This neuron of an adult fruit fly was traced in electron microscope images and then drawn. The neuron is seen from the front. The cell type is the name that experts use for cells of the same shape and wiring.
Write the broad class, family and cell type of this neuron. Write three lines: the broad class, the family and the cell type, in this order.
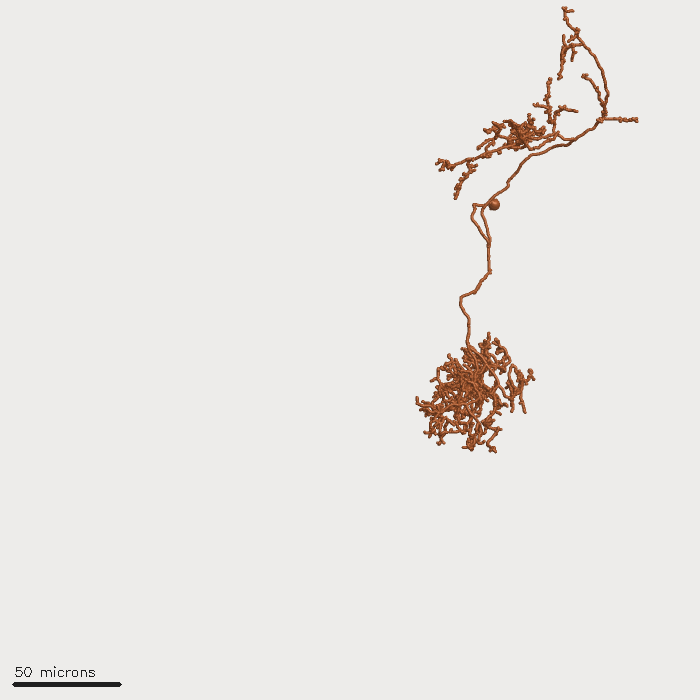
visual projection neuron
LoVP
LoVP34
